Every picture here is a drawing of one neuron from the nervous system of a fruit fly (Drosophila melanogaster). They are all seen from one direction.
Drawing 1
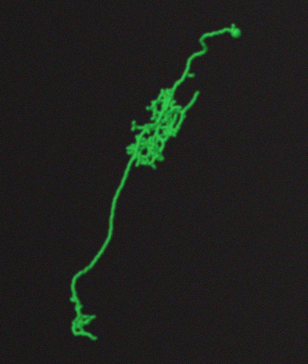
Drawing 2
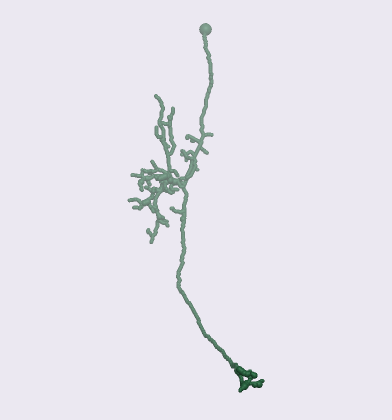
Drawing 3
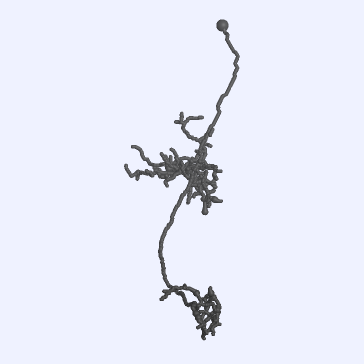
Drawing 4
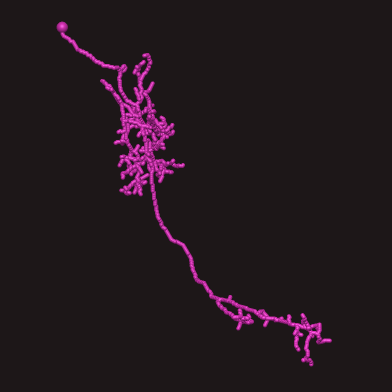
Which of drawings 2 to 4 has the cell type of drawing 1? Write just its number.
4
